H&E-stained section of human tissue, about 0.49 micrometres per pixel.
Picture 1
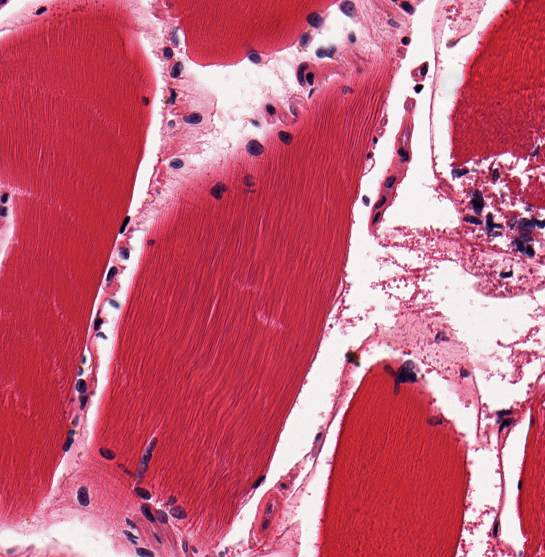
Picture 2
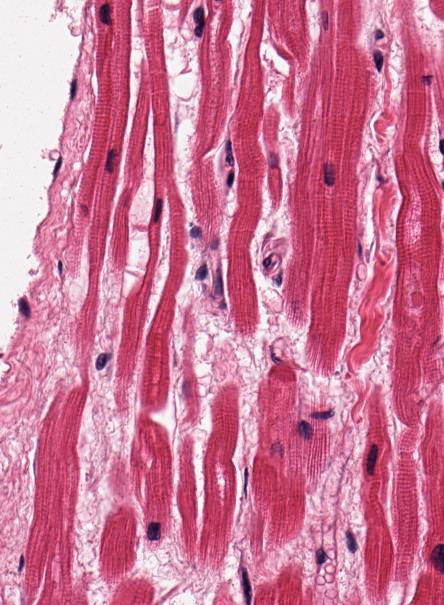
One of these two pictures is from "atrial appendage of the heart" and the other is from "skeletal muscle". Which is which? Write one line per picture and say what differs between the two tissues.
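Picture 1 is from the skeletal muscle. The muscle nuclei are small, dark and oval and sit at the edges of the fibres.
Picture 2 is from the atrial appendage of the heart. The nuclei within the fibres are oval and dark and lie centrally in the fibre.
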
